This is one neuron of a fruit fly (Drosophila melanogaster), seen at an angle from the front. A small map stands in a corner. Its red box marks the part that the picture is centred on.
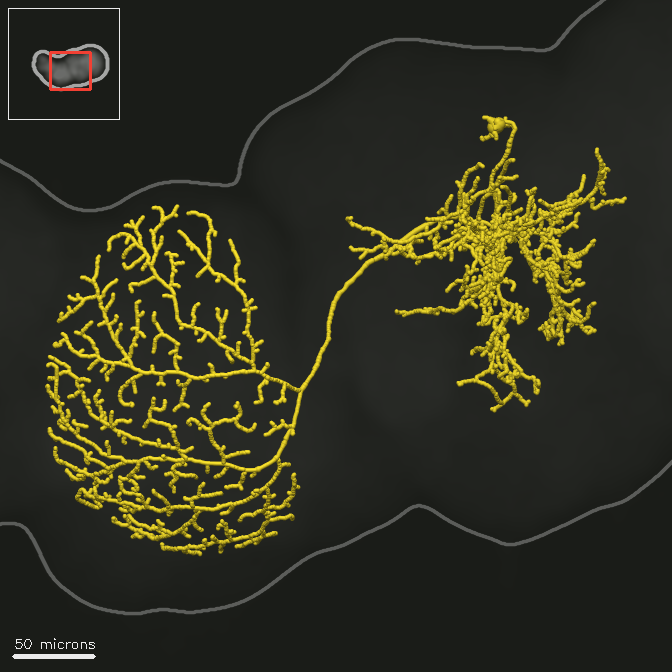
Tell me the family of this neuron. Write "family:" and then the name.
family: hemilineage DM1_posterior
